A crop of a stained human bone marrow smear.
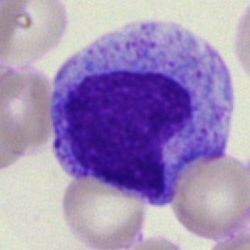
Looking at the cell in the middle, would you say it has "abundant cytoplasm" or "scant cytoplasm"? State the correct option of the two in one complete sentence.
The cytoplasm of this cell is abundant.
